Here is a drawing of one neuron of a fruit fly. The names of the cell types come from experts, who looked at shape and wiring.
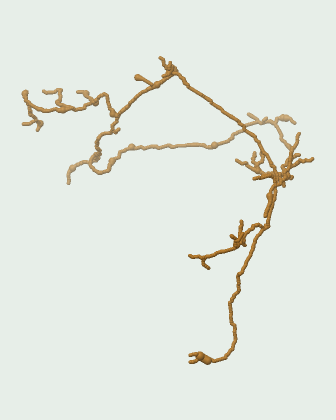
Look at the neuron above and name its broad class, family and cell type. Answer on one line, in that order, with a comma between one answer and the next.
nerve-cord intrinsic neuron, hemilineage 20A.22A, IN20A.22A092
